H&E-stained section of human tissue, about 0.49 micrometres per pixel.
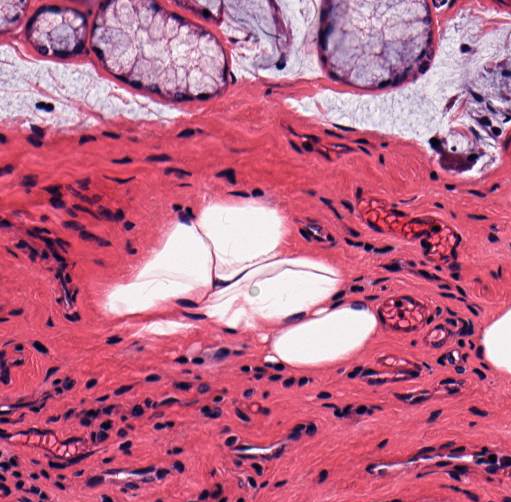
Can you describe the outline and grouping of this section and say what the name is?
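Gland lobules lie along the top edge, with dense pink fibrous stroma filling the rest beneath them. These glands are mucous acini: pale grey, foamy cytoplasm, small dark nuclei pressed to the edge of each acinus. Scattered through the dense stroma are many dark, elongated, spindle-shaped nuclei. To the right of the fat cluster lie small vessels packed with red blood cells. This is minor salivary gland.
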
